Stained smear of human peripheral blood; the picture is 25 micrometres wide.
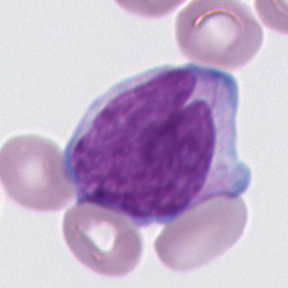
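Atypical promyelocyte, the central cell in a stained peripheral blood smear, about 17 by 14 micrometres. Its outline is irregular and angular, with fairly straight edges meeting at corners. A deep cleft runs into the nucleus from its upper edge, giving it a folded look, and the nucleus fills about 70% of the cell's area. The pale greyish-blue cytoplasm is widest on the right, and its outer rim is a deeper blue than the cytoplasm nearer the nucleus.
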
